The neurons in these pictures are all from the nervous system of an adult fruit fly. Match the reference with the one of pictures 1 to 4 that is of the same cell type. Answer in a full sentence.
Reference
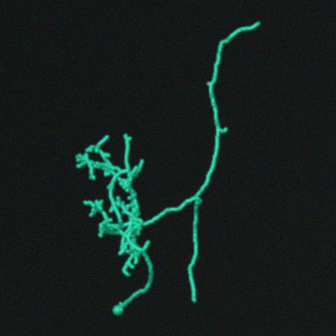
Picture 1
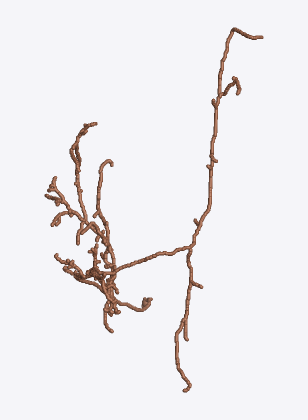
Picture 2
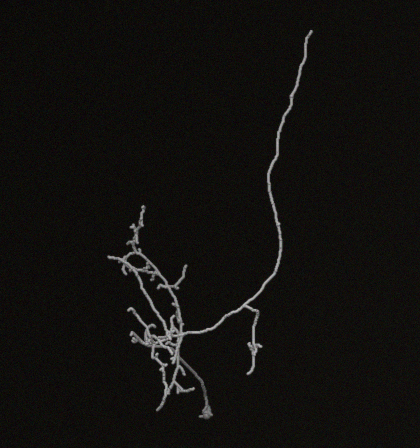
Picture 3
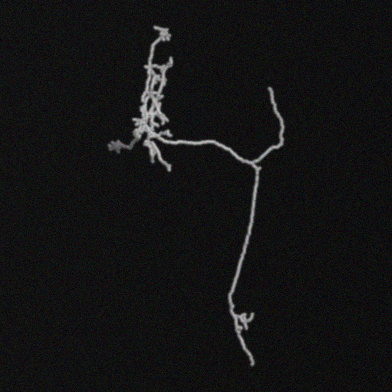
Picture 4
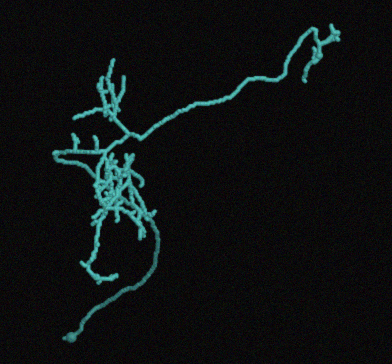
The neuron in picture 1 is of the same cell type.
